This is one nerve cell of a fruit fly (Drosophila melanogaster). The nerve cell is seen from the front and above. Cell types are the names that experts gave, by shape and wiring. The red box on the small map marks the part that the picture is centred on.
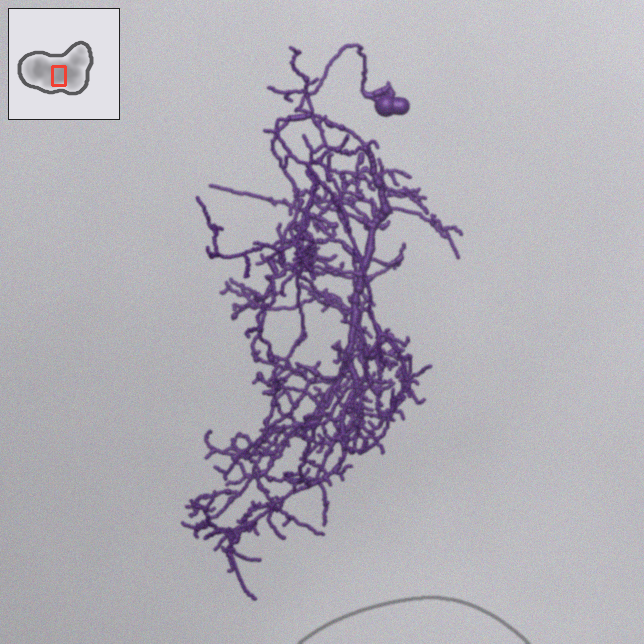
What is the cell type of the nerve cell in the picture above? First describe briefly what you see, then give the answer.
The cell body is at the top of the picture. More than a hundred branch ends can be seen. It is a central-brain intrinsic neuron. The cell type is PS234.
